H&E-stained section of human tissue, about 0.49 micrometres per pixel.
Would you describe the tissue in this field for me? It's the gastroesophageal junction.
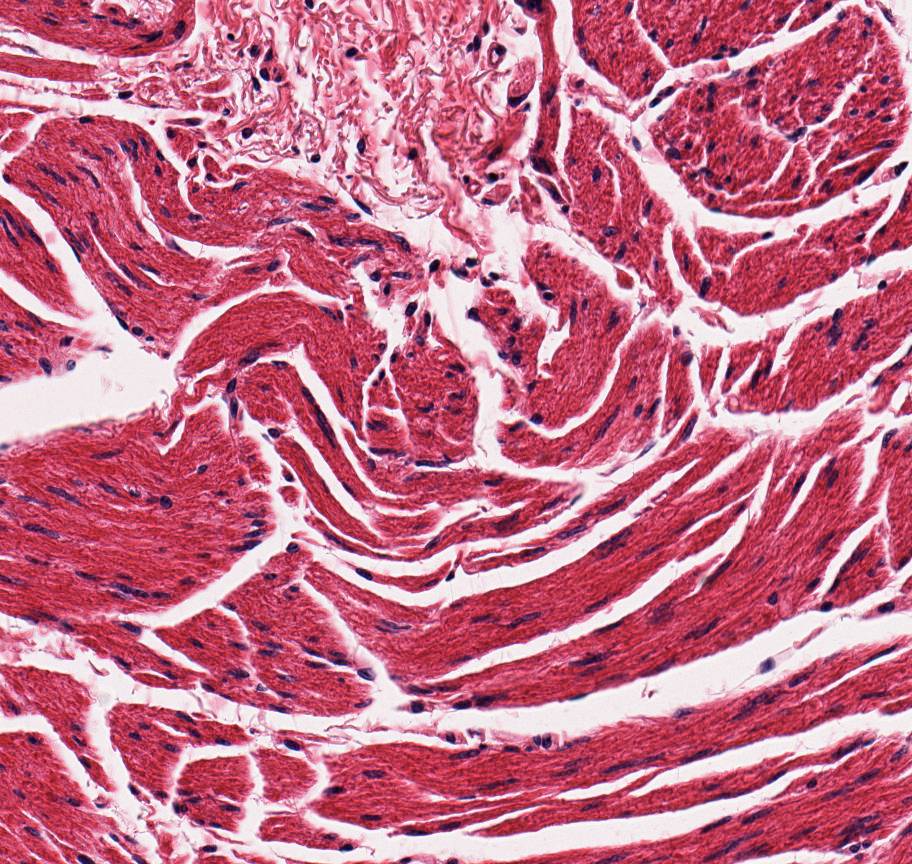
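Deeply eosinophilic muscle fibre bundles fill almost the entire field. Bundle direction varies between regions. Top centre: patch of loose pale pink connective tissue, scattered small dark nuclei. No fat cells present.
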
